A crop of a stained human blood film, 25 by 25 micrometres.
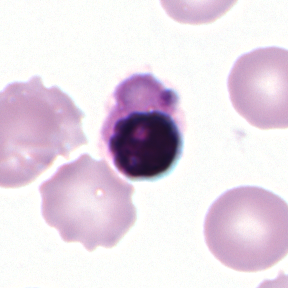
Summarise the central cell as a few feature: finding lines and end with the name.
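Nucleus: low in the cell, most cytoplasm above it
Chromatin: dense, very dark purple, a few small paler spots
Dot: single, small, dark purple, at upper right edge of cytoplasm
Granules: none visible apart from that dot
Type: normoblast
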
